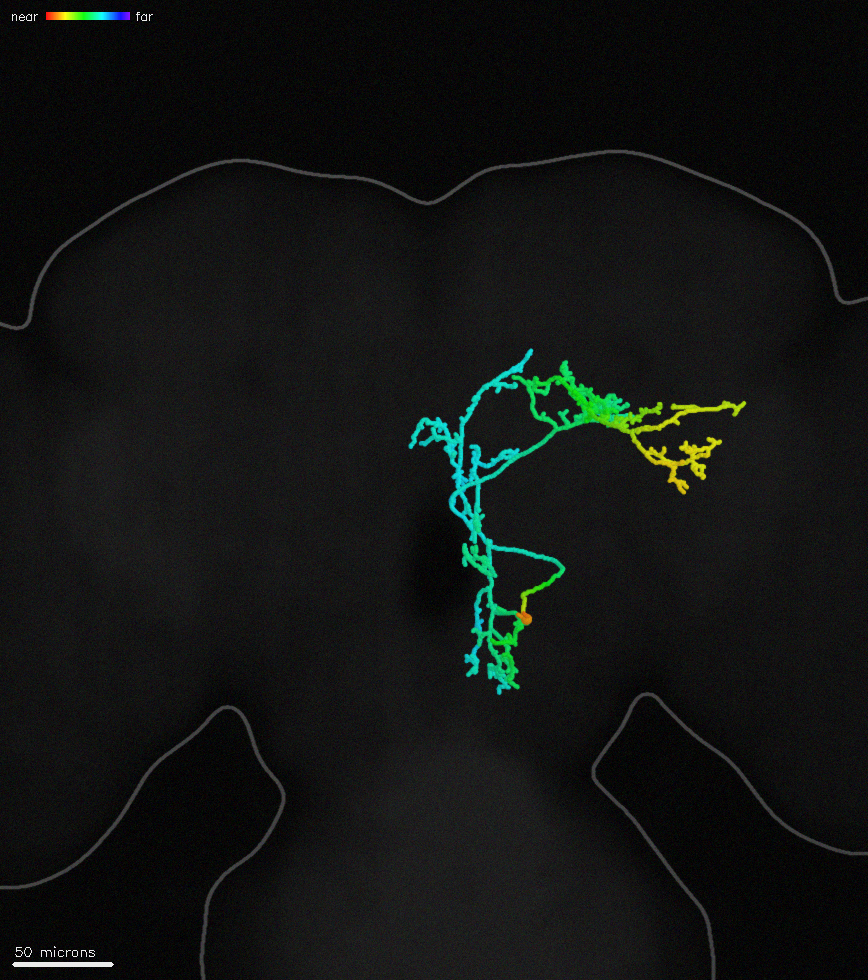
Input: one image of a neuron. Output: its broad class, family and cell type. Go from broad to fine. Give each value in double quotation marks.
"central-brain intrinsic neuron", "hemilineage PSa1", "AVLP460"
